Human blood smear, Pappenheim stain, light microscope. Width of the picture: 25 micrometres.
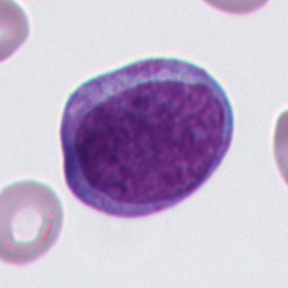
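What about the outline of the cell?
Smooth, and oval in shape.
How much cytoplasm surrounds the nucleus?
Only a narrow rim, I'd say, and it is wider along the top of the cell than along the right side.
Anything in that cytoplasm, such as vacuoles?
None that I can see.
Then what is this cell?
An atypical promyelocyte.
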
